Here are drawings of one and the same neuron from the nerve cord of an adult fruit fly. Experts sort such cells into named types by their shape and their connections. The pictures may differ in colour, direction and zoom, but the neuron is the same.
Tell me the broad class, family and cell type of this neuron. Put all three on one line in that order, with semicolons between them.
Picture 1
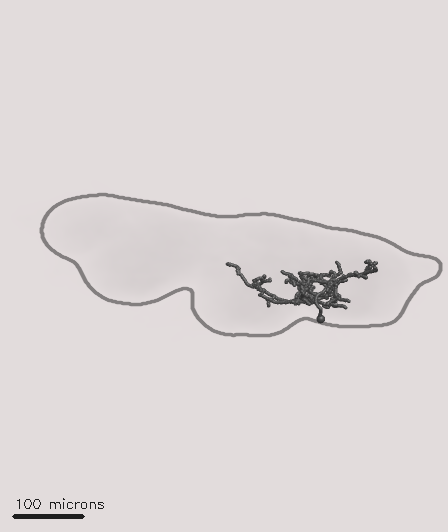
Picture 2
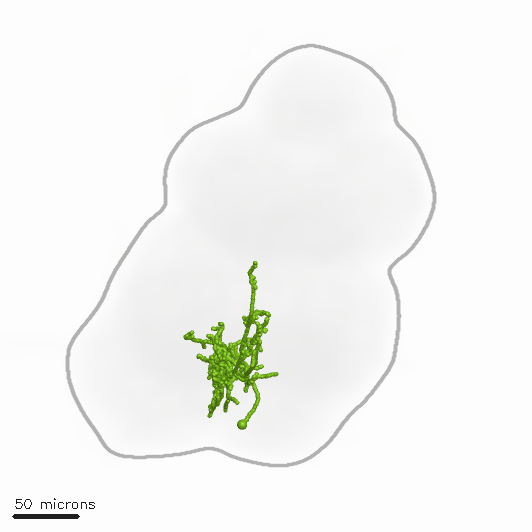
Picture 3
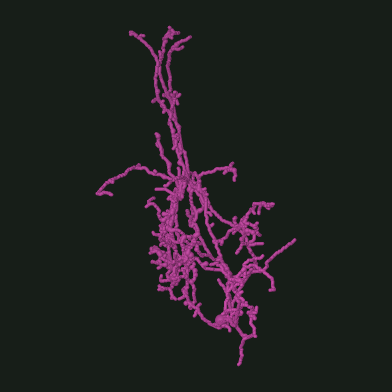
nerve-cord intrinsic neuron; hemilineage 05B; IN05B082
